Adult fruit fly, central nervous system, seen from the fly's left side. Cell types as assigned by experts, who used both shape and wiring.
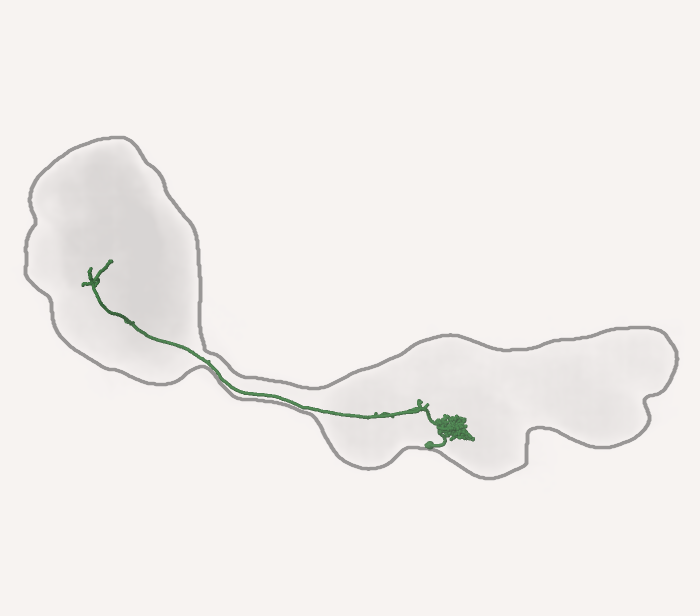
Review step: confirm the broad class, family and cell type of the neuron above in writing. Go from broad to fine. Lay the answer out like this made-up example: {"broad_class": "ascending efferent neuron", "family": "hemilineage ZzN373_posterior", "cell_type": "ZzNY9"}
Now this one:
{"broad_class": "ascending neuron", "family": "hemilineage 10B", "cell_type": "AN10B019"}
